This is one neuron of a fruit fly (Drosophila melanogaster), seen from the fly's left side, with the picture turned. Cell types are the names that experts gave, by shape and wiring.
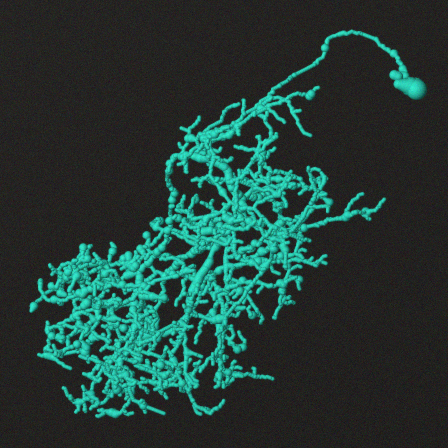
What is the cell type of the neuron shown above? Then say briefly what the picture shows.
Its cell type is LHAV3k5. It is a central-brain intrinsic neuron. The cell body can be seen at the upper right of the picture. The picture shows more than a hundred branch ends.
